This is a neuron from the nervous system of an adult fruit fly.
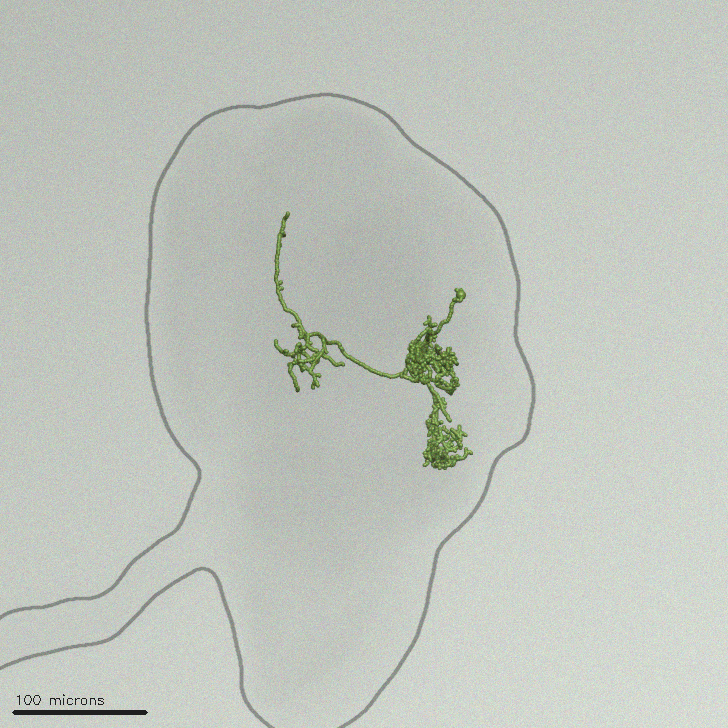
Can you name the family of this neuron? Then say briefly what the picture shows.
The family is hemilineage ALl1_ventral. It is a central-brain intrinsic neuron. By the scale bar it is about 190 microns tall in this view. As drawn here it is taller than it is wide.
